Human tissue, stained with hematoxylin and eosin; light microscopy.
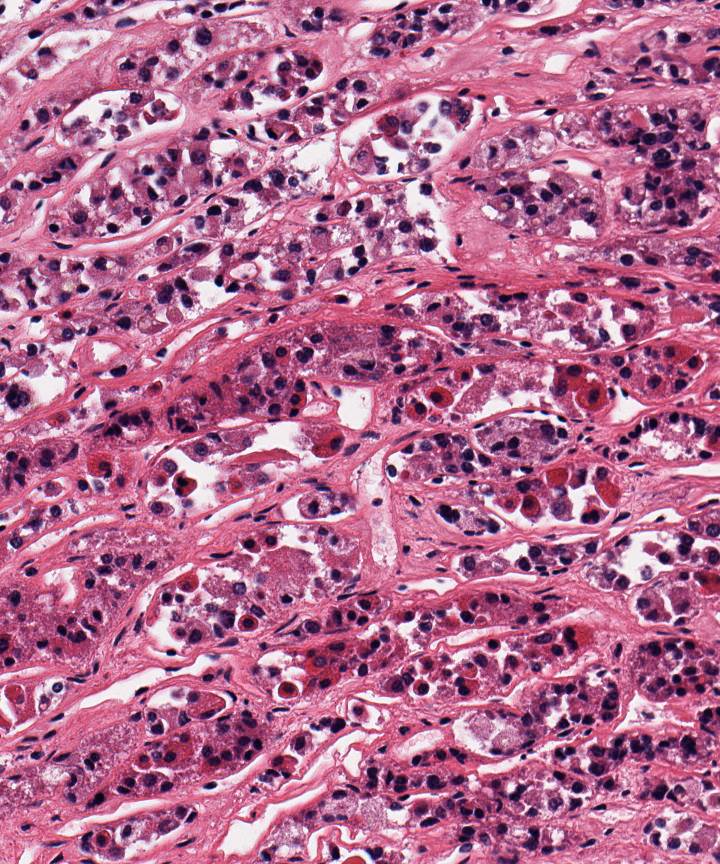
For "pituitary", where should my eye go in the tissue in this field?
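Throughout this pituitary field, cells lie in rounded and elongated nests parted by thin fibrous bands. The bands, pink collagen with flattened, elongated dark nuclei, run mostly side to side. Look at the nest cells: most have ample granular cytoplasm, pale pink to purplish.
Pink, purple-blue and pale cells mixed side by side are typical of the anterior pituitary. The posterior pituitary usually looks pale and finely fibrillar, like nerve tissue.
Granular, pale pink to purplish cytoplasm sits nearer the first pattern than the fine fibrillar second.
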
